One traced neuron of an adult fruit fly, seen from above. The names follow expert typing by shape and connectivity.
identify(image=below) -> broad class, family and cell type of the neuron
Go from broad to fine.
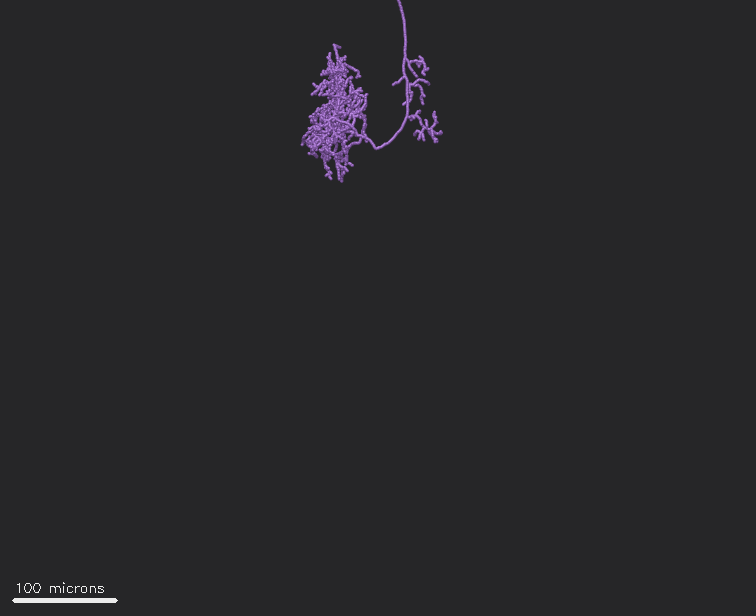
ascending neuron; hemilineage 06A; AN06A016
